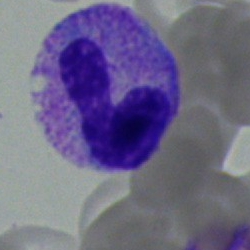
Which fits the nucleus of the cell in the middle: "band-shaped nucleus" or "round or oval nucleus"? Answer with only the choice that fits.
Band-shaped nucleus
